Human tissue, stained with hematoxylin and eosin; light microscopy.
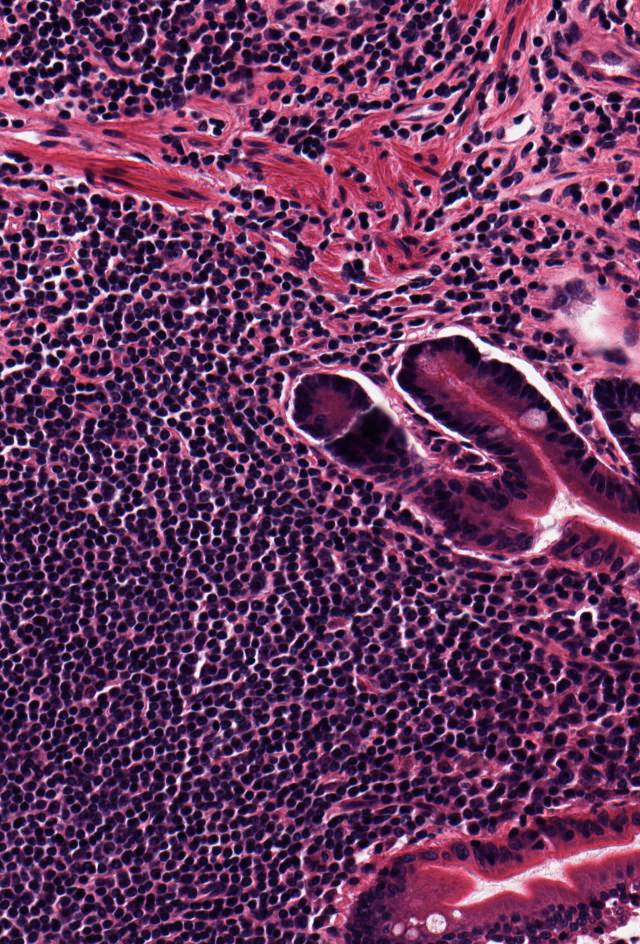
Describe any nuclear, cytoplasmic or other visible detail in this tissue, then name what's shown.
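The lymphocytes have small, round, darkly stained nuclei and very scant cytoplasm. Tall columnar epithelium with pink cytoplasm facing the lumen lines the glands, and on the right a few goblet cells with clear rounded vacuoles lie within that epithelium. This is terminal ileum.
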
